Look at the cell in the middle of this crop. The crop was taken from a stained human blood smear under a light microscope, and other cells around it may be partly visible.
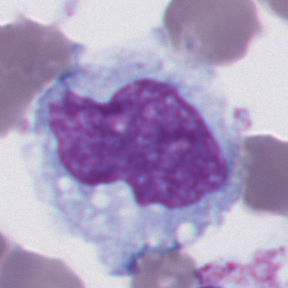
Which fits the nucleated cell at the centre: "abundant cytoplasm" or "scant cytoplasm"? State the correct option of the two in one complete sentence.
The cell's cytoplasm around its nucleus is ample.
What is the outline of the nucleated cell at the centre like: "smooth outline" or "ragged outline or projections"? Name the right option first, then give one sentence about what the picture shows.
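Ragged outline or projections. The cell outline is irregular, with a frayed, uneven edge.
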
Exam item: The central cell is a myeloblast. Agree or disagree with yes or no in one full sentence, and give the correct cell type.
No, the cell placed at the center is a monocyte rather than a myeloblast.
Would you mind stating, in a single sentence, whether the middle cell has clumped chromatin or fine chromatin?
No coarse chromatin clumps are present; the pattern is fine.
